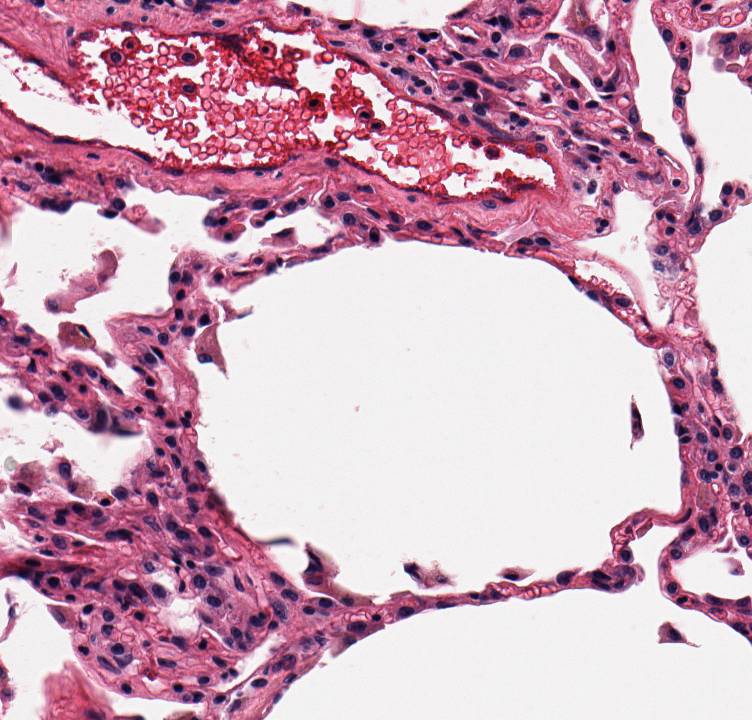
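Lung, H&E: the centre is taken up by a large, empty, rounded space. Up at the top there's a vessel packed with red blood cells. Down in the lower left, the walls thicken and fill with cells that have dark oval nuclei. Along the right edge you can see several smaller empty spaces divided by thin walls.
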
